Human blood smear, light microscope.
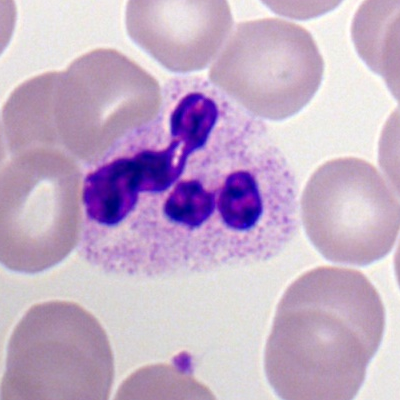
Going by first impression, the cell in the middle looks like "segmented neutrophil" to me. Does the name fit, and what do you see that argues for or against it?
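Nucleus: split into several separate lobes, which goes with segmented neutrophil, not monocyte.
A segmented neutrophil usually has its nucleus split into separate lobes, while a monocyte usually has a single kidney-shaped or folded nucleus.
Upper lobe joined to the large left lobe by a thin strand of nuclear material. Chromatin: dark purple, coarsely clumped. Cytoplasm: plentiful and pale pink, matching segmented neutrophil rather than monocyte.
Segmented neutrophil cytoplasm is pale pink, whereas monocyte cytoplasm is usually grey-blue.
Granules: fine, pinkish-violet, evenly scattered; they suit segmented neutrophil, though fineness alone could fit either.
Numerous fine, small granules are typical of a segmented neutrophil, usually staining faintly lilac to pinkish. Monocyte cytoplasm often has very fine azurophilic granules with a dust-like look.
Vacuoles: none, which counts against monocyte.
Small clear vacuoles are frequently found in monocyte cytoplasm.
Verdict: segmented neutrophil fits.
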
